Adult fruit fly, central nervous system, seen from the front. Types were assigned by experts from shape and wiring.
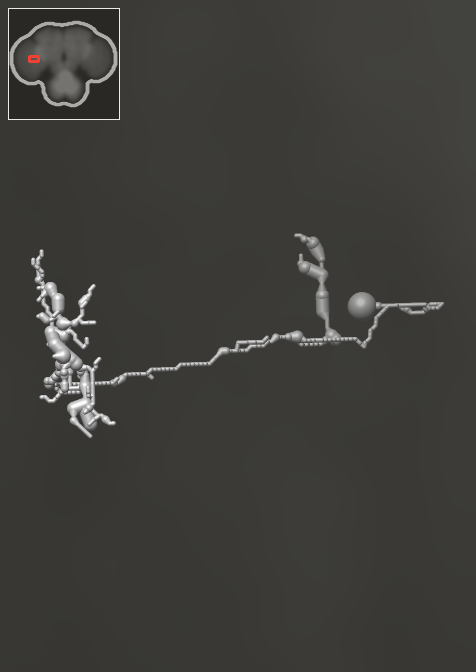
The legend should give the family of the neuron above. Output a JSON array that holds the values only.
["T"]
